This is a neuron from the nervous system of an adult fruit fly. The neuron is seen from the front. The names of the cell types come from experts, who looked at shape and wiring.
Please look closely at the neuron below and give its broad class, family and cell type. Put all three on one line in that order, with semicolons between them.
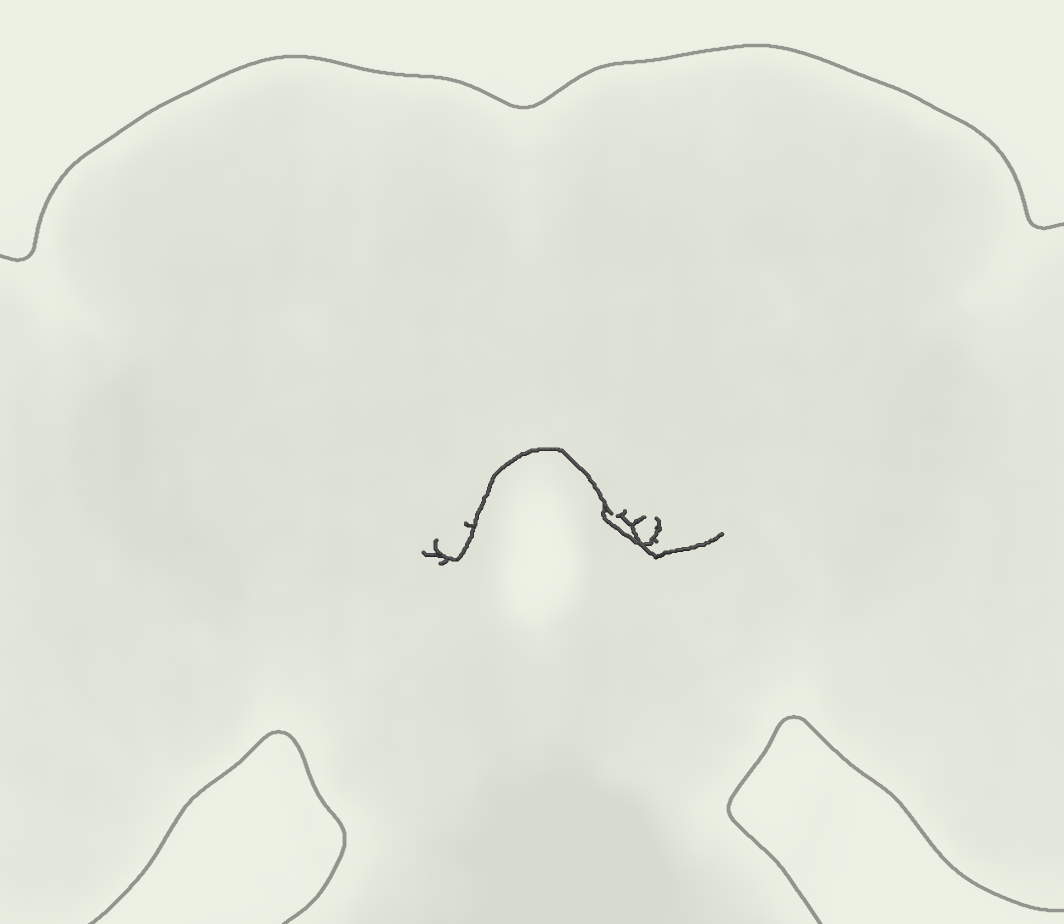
sensory neuron entering the brain; class olfactory; ORN_VC3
